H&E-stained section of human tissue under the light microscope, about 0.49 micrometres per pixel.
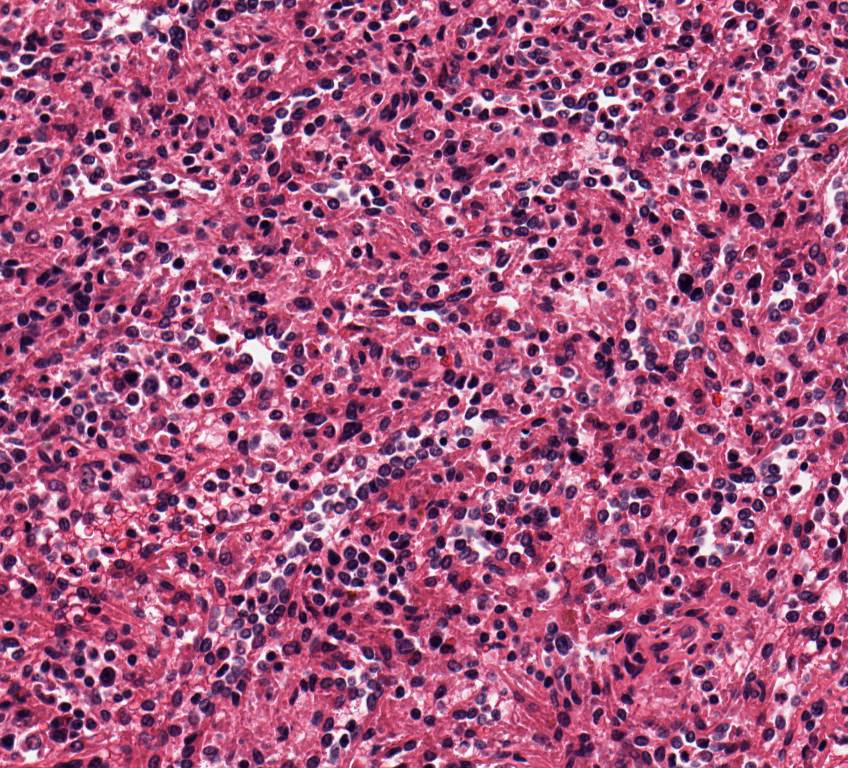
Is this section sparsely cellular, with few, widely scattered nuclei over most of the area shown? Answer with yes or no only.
No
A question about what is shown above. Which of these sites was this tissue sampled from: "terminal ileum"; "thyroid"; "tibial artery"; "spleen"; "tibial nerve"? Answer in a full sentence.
The site this tissue was sampled from is the spleen.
